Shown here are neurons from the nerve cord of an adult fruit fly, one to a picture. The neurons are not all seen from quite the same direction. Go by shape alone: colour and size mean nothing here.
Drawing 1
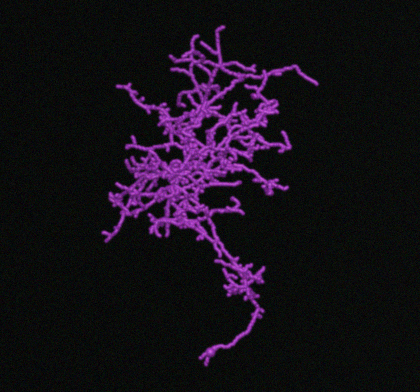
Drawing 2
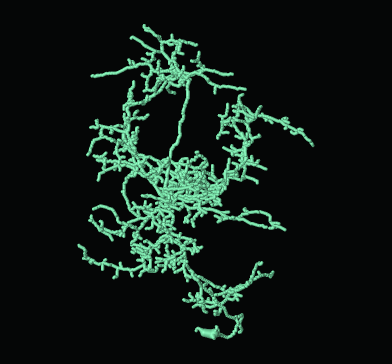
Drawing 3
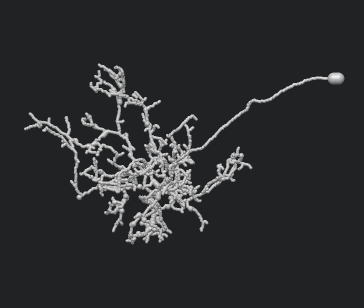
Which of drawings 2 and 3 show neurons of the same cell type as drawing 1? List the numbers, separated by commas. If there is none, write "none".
2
